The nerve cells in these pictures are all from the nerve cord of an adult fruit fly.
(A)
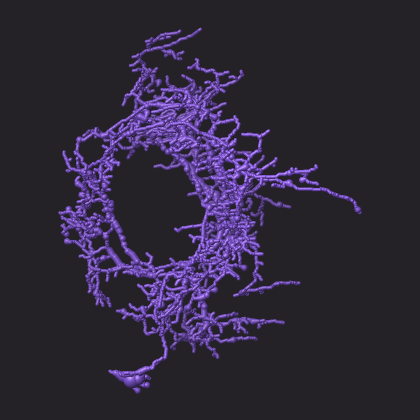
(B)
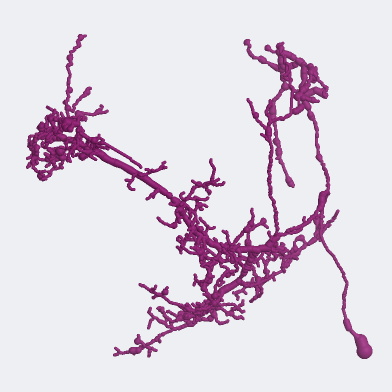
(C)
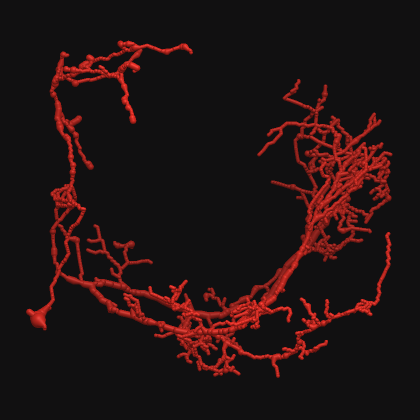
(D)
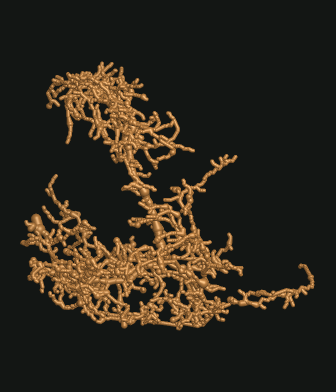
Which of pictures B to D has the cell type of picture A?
D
